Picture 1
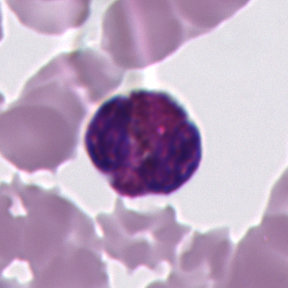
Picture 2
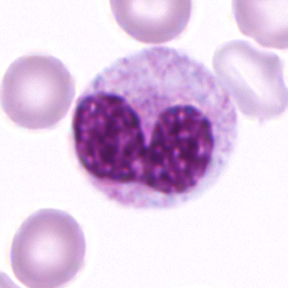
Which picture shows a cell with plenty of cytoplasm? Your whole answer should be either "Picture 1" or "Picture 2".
Picture 2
